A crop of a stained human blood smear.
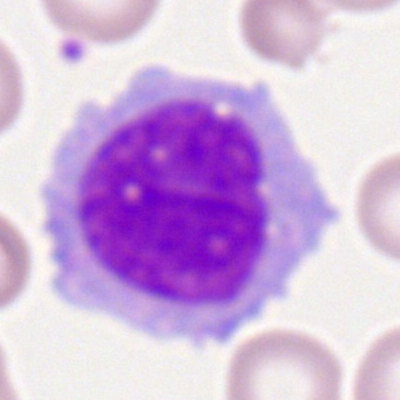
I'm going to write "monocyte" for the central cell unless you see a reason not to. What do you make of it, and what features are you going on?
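In order: an irregular outline with small scalloped projections all around the edge; purple, mottled chromatin rather than evenly smooth; a moderate rim of pale blue-grey cytoplasm around the nucleus; no visible granules.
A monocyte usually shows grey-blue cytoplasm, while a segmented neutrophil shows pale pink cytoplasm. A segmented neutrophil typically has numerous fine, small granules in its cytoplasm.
The blue-grey rim therefore speaks for monocyte and against segmented neutrophil, and the lack of visible granules also counts against segmented neutrophil. Verdict: monocyte fits.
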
